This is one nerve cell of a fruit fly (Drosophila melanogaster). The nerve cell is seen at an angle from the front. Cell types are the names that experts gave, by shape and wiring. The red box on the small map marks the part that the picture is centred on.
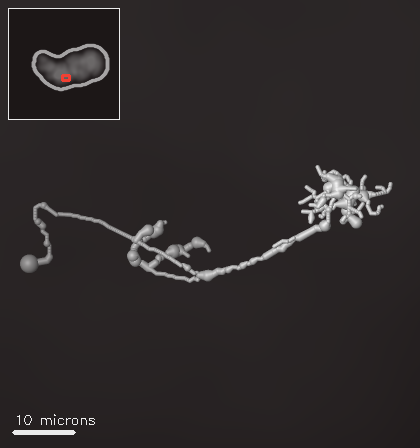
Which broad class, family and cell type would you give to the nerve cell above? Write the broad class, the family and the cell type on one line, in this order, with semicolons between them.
optic-lobe intrinsic neuron; T; T5b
